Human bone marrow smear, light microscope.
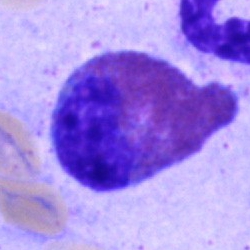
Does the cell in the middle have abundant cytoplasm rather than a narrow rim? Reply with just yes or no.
Yes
